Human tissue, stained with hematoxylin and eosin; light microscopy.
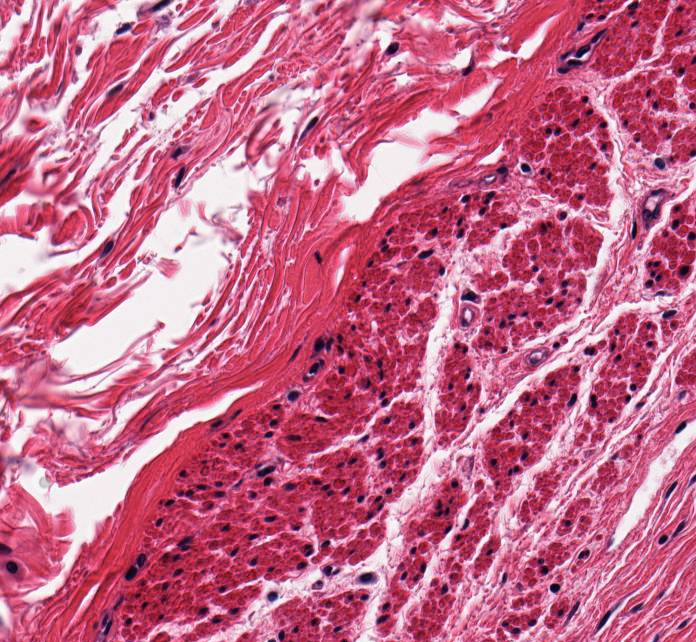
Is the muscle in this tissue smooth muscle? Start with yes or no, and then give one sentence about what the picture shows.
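Yes. A diagonal boundary divides the field, with fibrous connective tissue in the upper left and smooth muscle in the lower right.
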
